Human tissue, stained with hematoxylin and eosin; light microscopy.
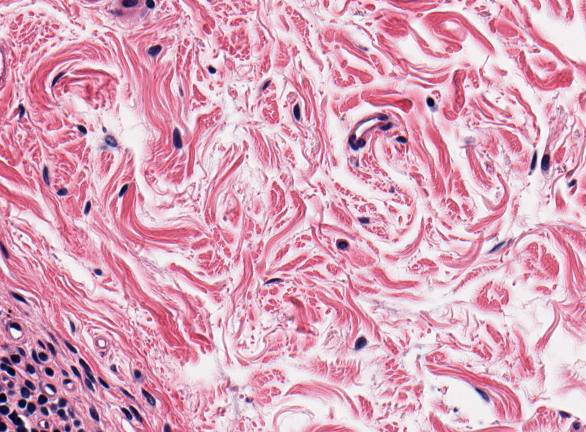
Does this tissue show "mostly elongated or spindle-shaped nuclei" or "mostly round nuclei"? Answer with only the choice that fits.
Mostly elongated or spindle-shaped nuclei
